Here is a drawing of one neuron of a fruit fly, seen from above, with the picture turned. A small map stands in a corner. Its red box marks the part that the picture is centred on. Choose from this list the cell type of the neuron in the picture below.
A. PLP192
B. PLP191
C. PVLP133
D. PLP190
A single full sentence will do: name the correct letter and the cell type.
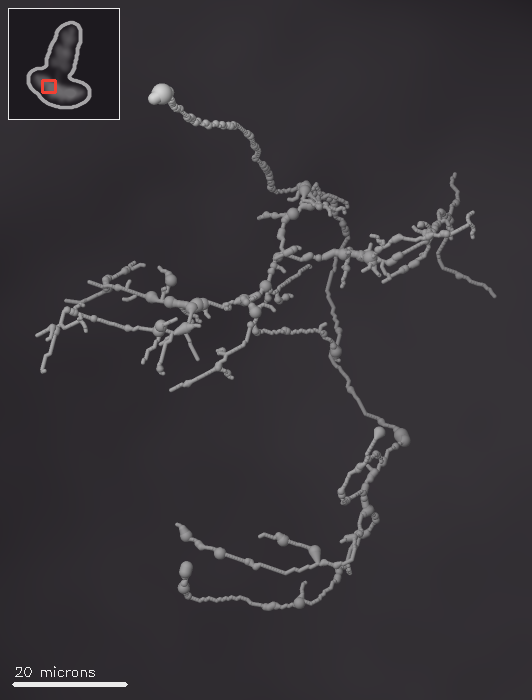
The neuron represents the cell type PVLP133, found under option C.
